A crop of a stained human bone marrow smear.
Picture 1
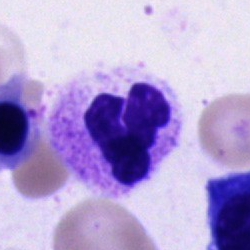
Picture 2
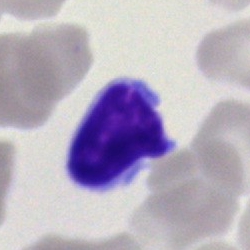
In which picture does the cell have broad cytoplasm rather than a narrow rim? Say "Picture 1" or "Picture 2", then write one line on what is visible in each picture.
Picture 1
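In picture 1: The cytoplasm is abundant and pale pinkish-lilac.
In picture 2: The cytoplasm is very scant and pale blue, showing only as a thin sliver along the right side of the cell.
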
